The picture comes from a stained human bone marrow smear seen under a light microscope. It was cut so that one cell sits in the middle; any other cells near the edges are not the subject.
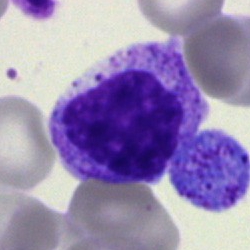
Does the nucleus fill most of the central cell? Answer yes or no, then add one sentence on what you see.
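Yes. The nucleus is single and unlobed and fills most of the cell.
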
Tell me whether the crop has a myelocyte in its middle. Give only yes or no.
yes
